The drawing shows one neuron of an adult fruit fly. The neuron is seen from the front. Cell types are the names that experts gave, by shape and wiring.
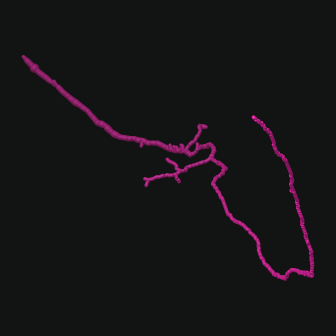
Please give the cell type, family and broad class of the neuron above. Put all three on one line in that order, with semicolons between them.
SApp01; class mechanosensory proprioceptive; sensory neuron ascending to the brain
